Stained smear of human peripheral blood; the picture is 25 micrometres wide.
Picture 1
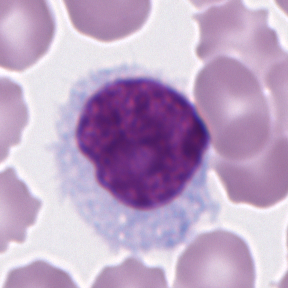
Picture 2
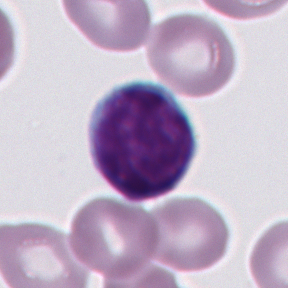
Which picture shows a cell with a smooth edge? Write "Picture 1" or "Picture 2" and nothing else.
Picture 2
